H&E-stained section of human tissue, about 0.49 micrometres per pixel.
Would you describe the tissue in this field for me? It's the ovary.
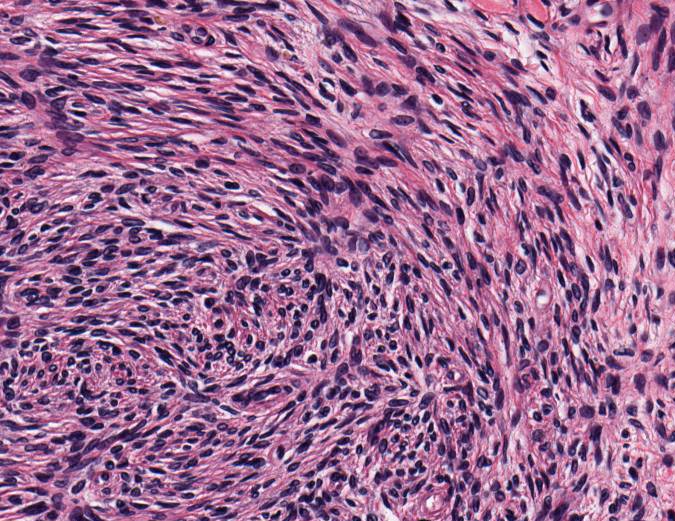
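Spindle cells fill the whole field here, in intersecting, curving fascicles that make a swirling pattern. Most nuclei are elongated and darkly stained; the pale eosinophilic cytoplasm has indistinct borders. Pink collagenous stroma lies between the cells, most abundant in the upper right.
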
